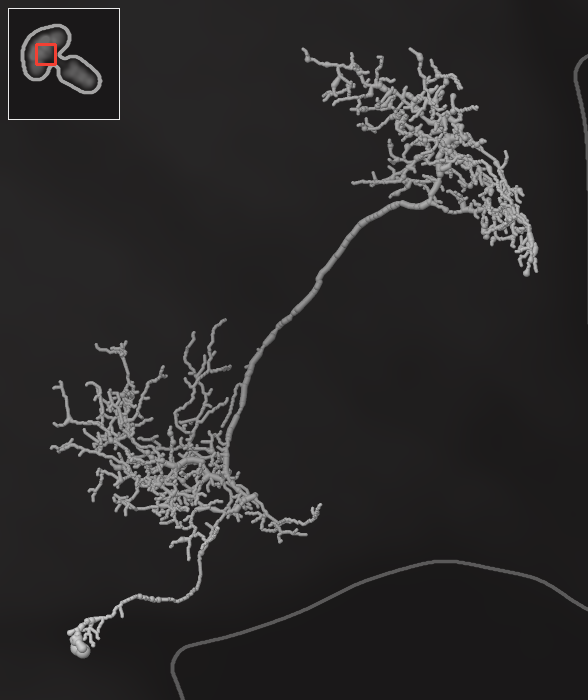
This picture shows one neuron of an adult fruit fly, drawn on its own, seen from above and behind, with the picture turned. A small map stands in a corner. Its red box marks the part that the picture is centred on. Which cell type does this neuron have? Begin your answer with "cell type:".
cell type: GNG552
